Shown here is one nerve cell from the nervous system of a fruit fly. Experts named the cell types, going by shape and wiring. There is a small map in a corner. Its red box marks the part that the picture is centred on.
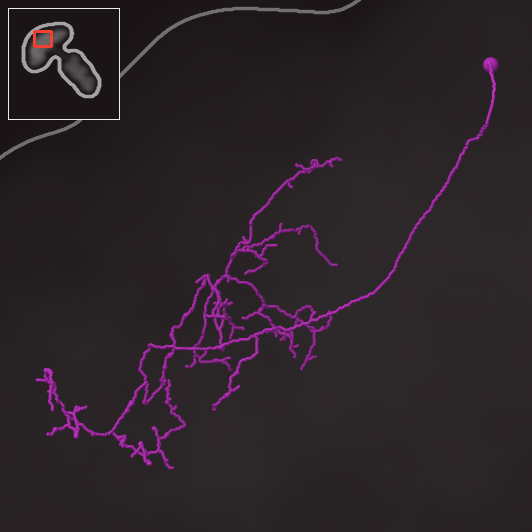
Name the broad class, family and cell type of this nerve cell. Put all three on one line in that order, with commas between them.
central-brain intrinsic neuron, hemilineage SIPa1_ventral, SMP025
